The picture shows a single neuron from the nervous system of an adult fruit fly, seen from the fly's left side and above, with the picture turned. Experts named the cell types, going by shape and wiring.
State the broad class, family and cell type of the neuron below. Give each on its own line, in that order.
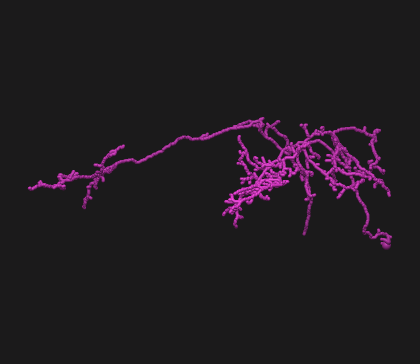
central-brain intrinsic neuron
hemilineage LB5
GNG577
